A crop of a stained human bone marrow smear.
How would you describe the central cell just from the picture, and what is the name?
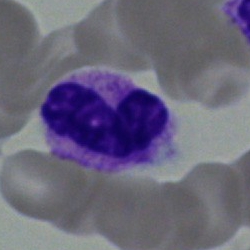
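Start with the shape: the outline is roughly oval and wider than it is tall. Now look at the nucleus, which fills most of the cell and leaves a moderate rim of cytoplasm around it. In that rim you can make out fine, dusty granules, but no clear vacuoles. What you are looking at is a band neutrophil.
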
